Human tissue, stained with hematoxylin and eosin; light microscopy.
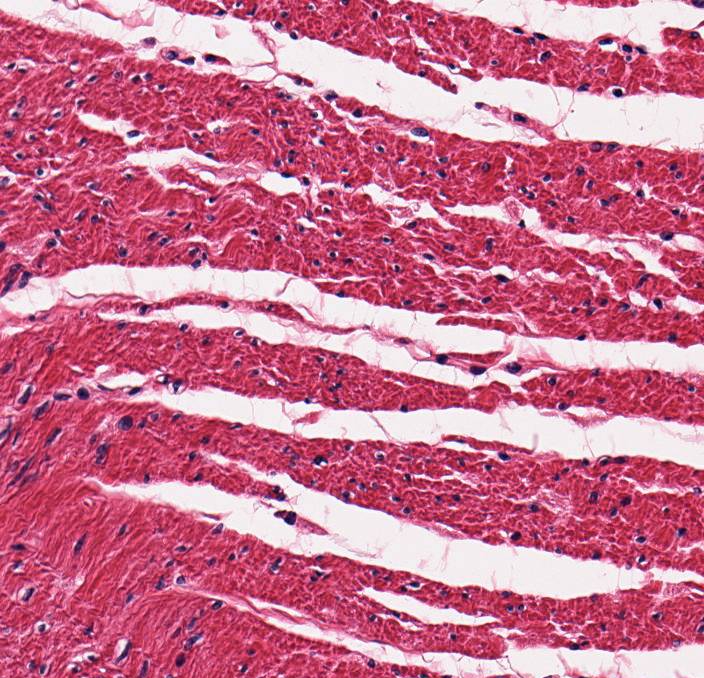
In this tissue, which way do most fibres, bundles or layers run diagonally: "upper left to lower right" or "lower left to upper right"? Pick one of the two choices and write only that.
Upper left to lower right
